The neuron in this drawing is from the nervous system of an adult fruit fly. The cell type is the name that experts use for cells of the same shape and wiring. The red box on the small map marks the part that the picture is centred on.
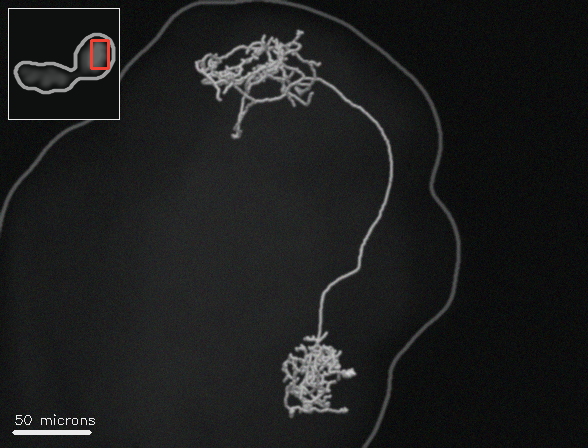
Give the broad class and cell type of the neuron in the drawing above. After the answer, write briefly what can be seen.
This is a central-brain intrinsic neuron. It is of cell type PRW003. The cell body is at the bottom of the picture. By the scale bar it is about 250 microns tall in this view. The picture shows dozens of branch ends.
